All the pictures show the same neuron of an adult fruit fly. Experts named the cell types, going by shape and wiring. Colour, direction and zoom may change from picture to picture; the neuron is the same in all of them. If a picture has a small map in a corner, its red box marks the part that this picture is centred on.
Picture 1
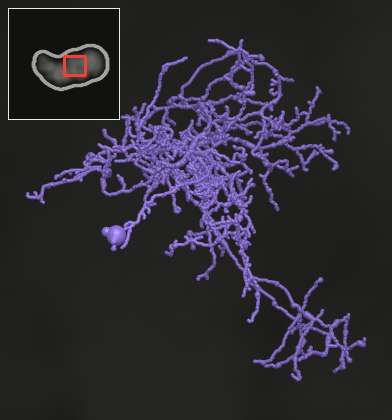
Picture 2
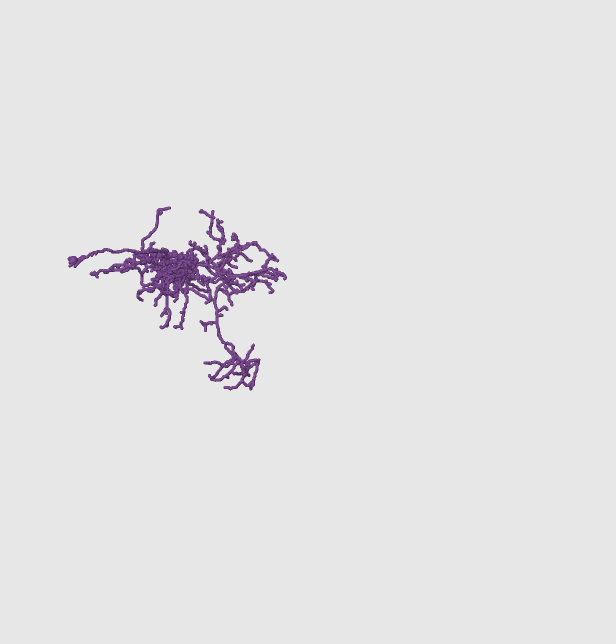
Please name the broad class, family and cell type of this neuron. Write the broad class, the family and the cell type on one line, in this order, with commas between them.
central-brain intrinsic neuron, hemilineage SLPa&l1_anterior, CL067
